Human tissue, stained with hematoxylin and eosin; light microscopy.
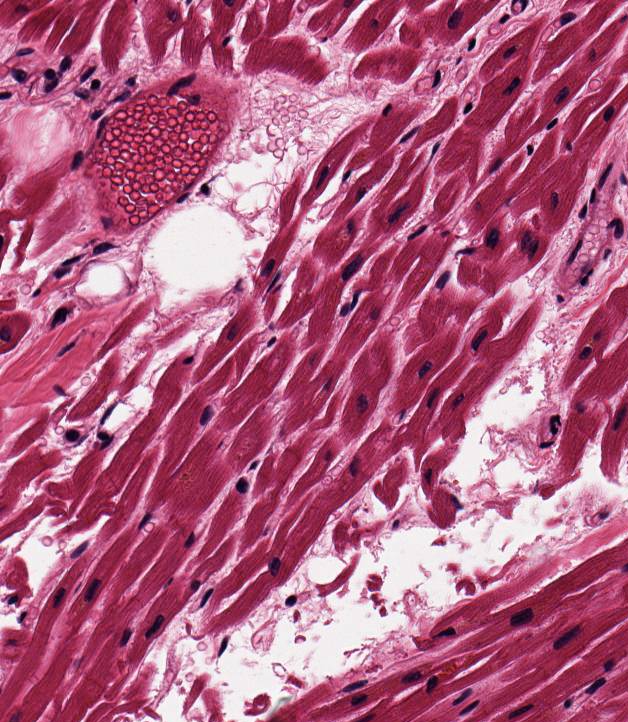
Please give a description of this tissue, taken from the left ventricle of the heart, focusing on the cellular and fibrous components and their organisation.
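Taking each point in turn: orientation, the muscle fibres run diagonally from lower left to upper right across most of the field; branching, fibres branch and join neighbouring fibres; nuclei, single, oval and dark, lying centrally within the fibres; cytoplasm, deep pink-red.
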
